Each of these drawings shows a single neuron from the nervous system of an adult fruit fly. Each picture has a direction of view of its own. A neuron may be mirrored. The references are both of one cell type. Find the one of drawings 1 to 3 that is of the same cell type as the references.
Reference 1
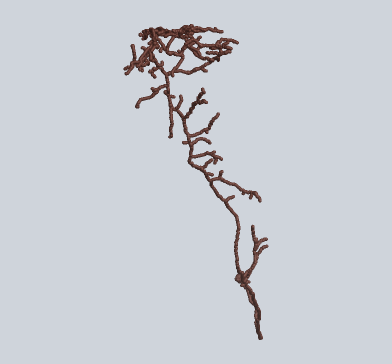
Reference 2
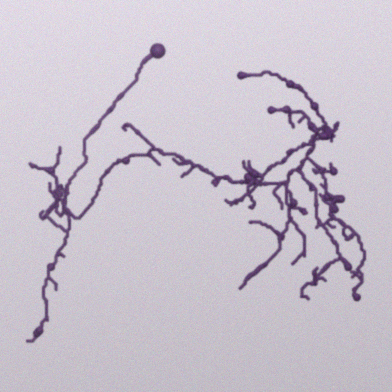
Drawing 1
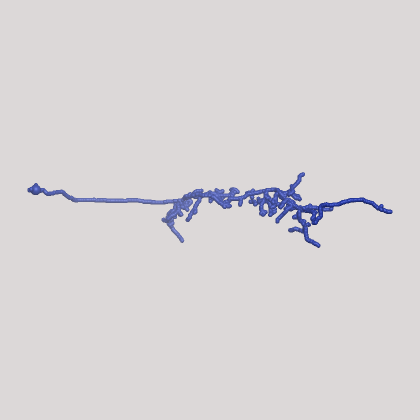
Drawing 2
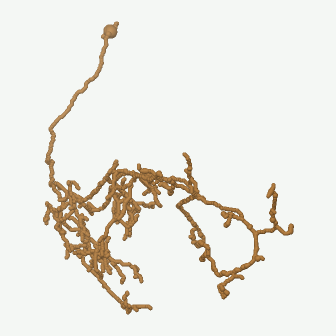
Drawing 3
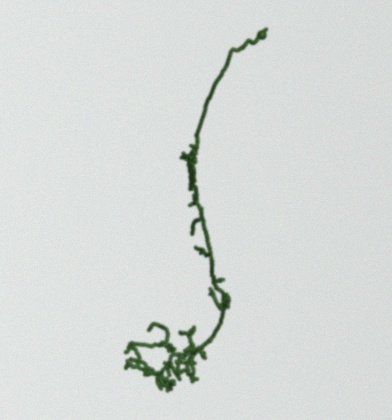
3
